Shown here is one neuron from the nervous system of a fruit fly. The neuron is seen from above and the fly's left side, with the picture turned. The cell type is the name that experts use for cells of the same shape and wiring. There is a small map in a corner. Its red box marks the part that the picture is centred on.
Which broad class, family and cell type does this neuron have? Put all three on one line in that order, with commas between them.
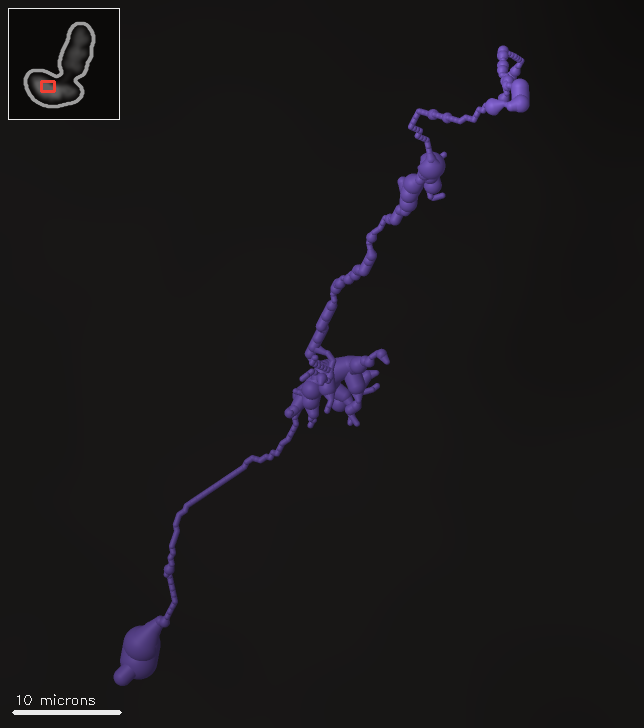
optic-lobe intrinsic neuron, Tm, Tm1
